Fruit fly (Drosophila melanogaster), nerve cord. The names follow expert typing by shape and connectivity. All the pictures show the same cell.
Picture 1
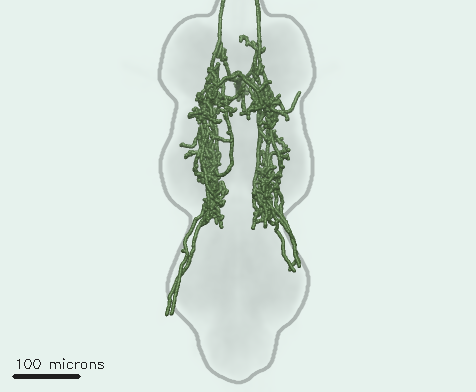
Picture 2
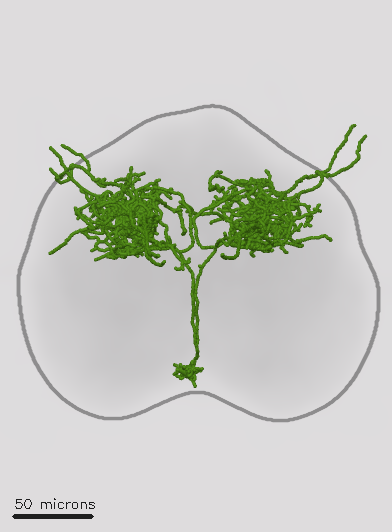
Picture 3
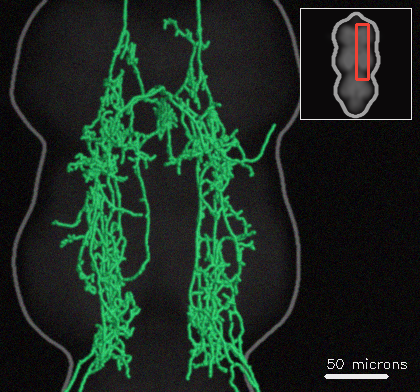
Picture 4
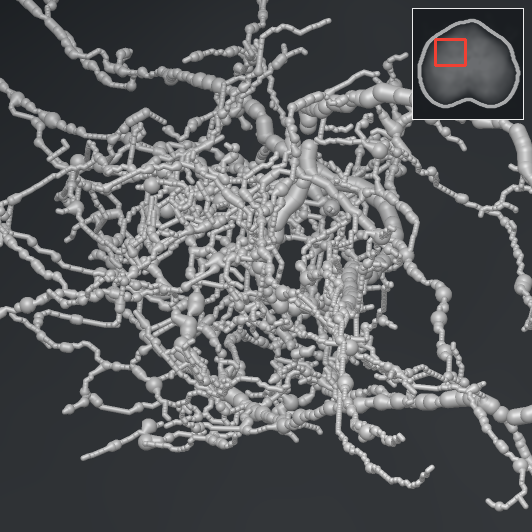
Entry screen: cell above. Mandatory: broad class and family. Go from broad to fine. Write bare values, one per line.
ascending efferent neuron
hemilineage 00B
